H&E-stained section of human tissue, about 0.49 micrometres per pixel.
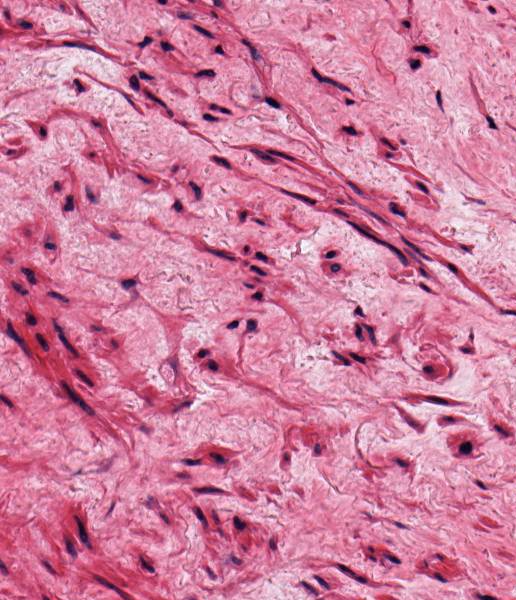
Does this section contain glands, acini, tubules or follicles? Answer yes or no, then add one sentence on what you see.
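No. The whole field is taken up by fibrous tissue with scattered spindle cells and no organised units.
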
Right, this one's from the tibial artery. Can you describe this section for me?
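Fibrous tissue fills the whole field, with scattered spindle cells and no organised units. Most cells are spindle-shaped, with elongated, tapered, dark-staining nuclei. Up top, strands of them run diagonally down from the upper left toward the right. In the centre and on the right, some cells have plumper, ovoid nuclei than the slender spindle cells elsewhere.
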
